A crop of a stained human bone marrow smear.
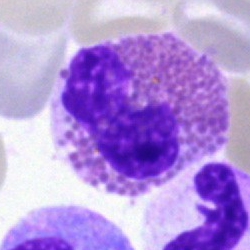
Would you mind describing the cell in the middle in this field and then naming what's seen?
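Let me start with the outline, which is roughly round. The nucleus sits toward the left, so more of the granular cytoplasm lies on the right. Its chromatin looks dark purple and densely clumped, and I can't make out any nucleoli. And the name: eosinophil.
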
